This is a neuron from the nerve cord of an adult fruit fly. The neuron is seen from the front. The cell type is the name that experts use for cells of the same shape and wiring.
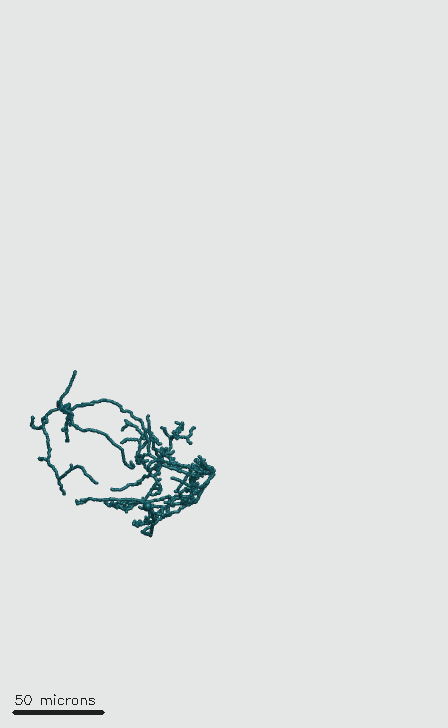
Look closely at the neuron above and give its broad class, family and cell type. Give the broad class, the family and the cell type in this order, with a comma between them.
nerve-cord intrinsic neuron, hemilineage 04B, IN04B078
